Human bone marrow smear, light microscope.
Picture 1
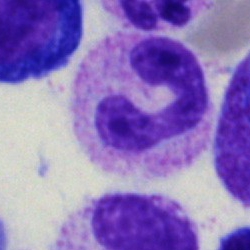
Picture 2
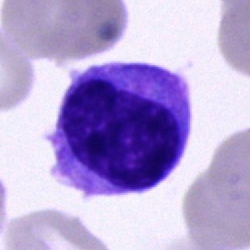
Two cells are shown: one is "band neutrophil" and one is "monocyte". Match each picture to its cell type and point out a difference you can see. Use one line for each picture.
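Picture 1 is a band neutrophil. Many fine pink-violet granules are scattered throughout the cytoplasm.
Picture 2 is a monocyte. No distinct granules are seen in the cytoplasm.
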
